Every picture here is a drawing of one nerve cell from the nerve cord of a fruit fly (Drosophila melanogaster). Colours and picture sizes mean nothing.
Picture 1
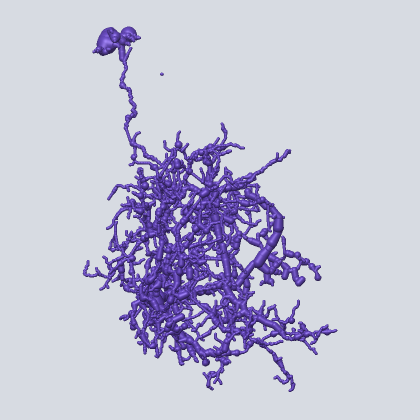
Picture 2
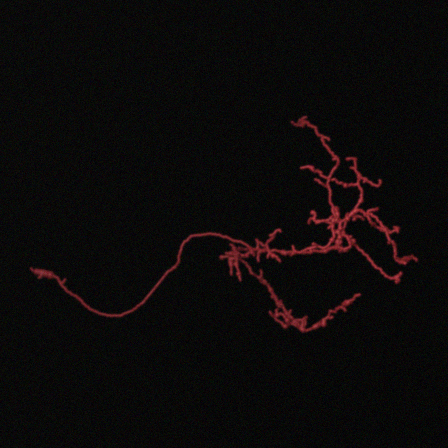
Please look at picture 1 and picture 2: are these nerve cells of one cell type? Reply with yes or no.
no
